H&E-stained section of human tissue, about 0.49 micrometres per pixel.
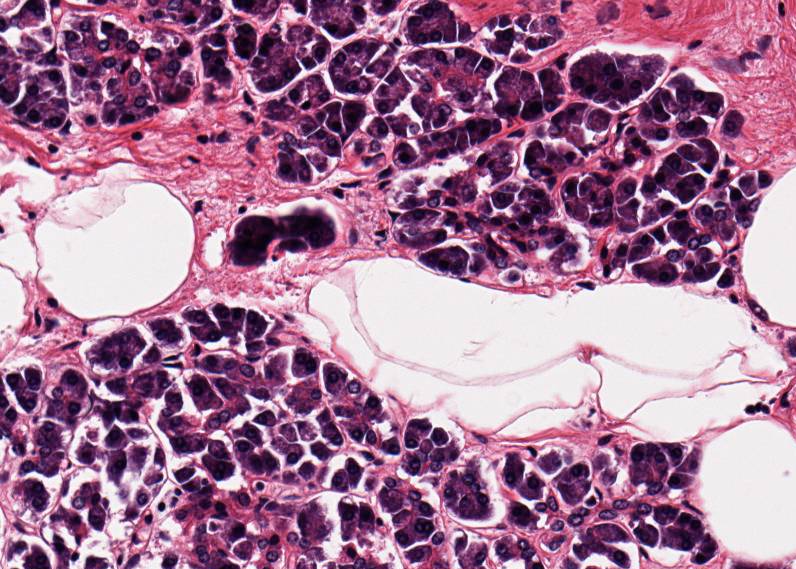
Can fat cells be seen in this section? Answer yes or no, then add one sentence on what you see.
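Yes. Large, empty-looking fat cells lie at the left edge, the right edge and the lower right of the field.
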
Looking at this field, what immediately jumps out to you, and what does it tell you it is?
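The field is mainly exocrine pancreas. Its lobules are built from many small, rounded acini packed close together.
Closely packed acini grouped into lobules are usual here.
Look at the acinar cells: their cytoplasm is dark purple and granular, and their round nuclei sit toward the base of each cell.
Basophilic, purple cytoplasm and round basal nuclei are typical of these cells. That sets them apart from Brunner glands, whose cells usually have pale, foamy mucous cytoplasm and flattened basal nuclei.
No obvious open lumen shows at the centre of the acini.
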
